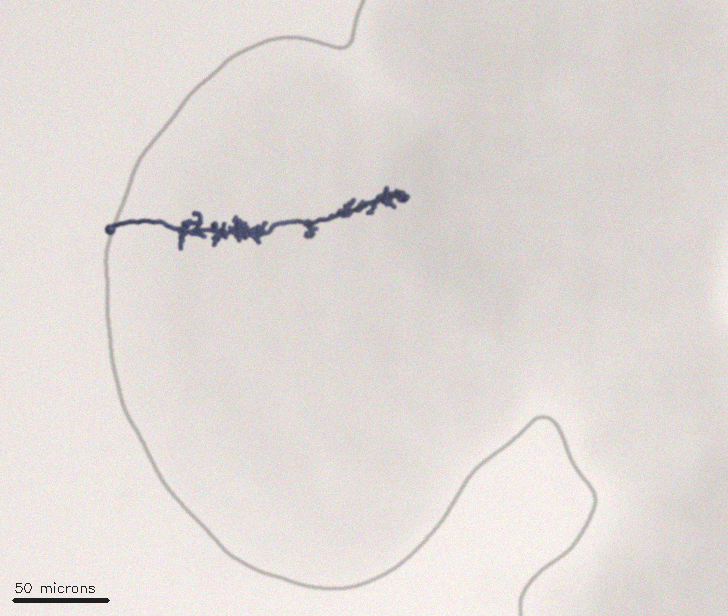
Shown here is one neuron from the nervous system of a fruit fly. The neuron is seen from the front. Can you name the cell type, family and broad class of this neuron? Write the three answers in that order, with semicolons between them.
TmY5a; TmY; optic-lobe intrinsic neuron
